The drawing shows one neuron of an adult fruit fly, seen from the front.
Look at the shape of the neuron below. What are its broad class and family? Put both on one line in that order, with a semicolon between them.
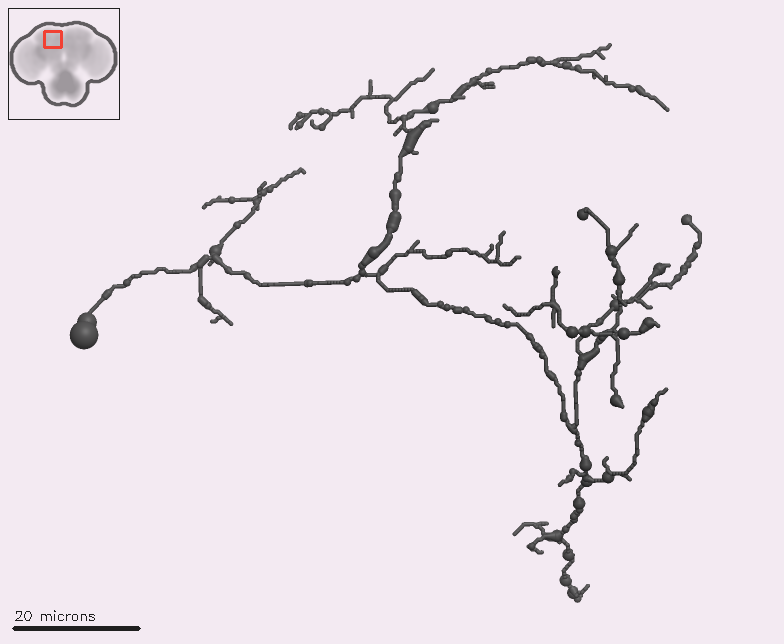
central-brain intrinsic neuron; hemilineage AOTUv1_medial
